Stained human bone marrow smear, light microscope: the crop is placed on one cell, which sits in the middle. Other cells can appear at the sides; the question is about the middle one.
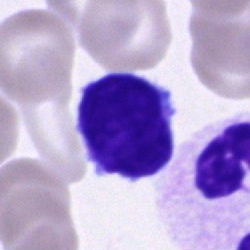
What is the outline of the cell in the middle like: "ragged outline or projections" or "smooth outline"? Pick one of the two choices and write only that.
Ragged outline or projections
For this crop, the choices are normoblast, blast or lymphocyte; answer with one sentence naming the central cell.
Regarding the central cell, it is a lymphocyte.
